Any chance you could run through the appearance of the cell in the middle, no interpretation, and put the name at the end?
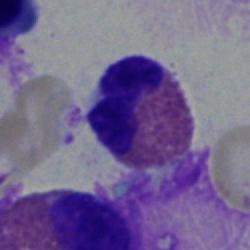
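Here the cell shows a roughly round outline. The nucleus lies on the left side of the cell. Its chromatin stains dark purple and looks dense. No nucleolus can be seen within it. This is an eosinophil.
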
